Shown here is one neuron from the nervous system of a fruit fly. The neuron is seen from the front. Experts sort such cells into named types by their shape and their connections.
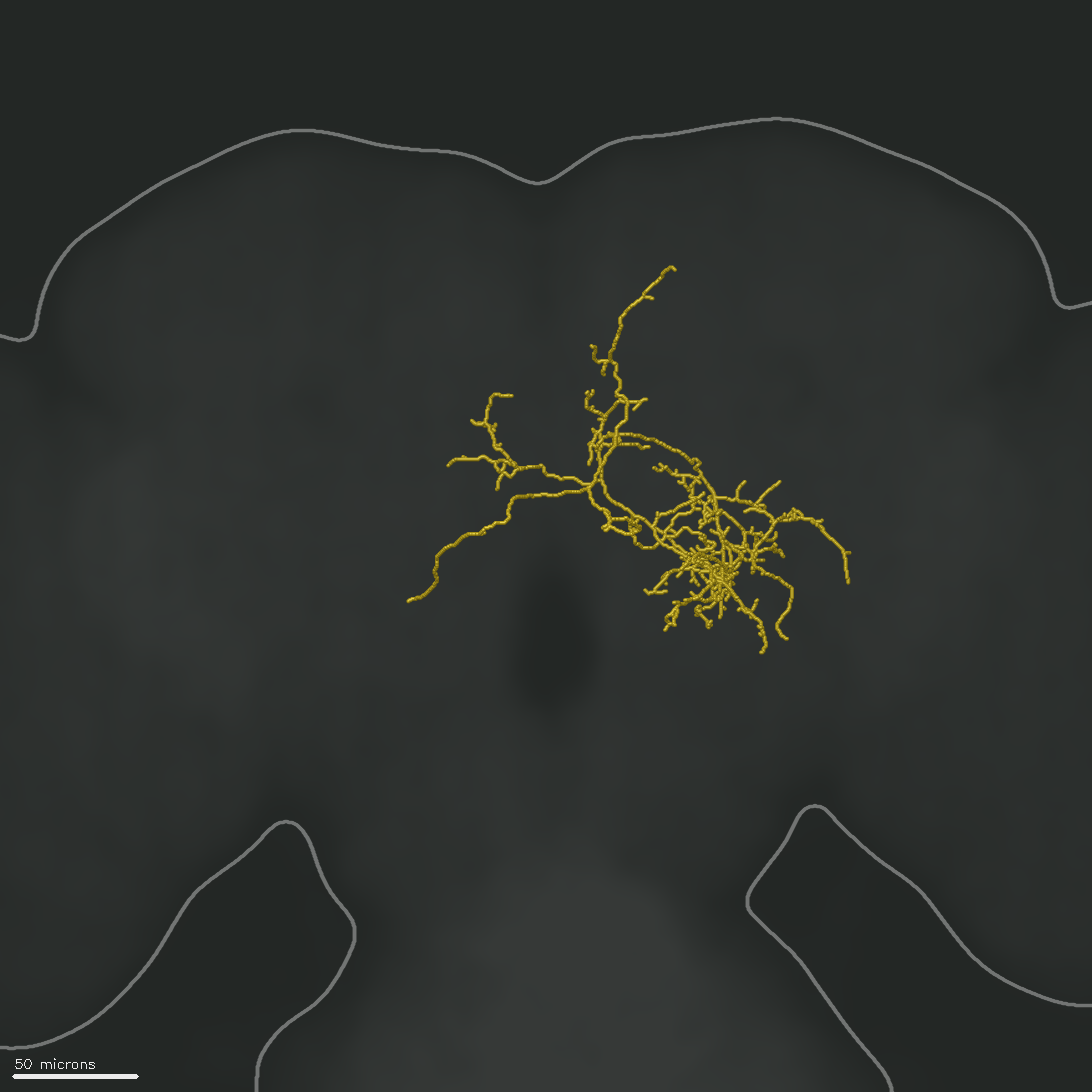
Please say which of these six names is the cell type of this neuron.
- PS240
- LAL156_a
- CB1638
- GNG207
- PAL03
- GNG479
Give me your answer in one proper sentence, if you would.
This neuron carries the cell type designation PS240.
